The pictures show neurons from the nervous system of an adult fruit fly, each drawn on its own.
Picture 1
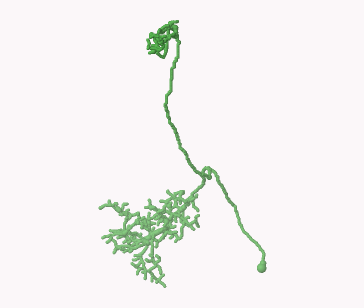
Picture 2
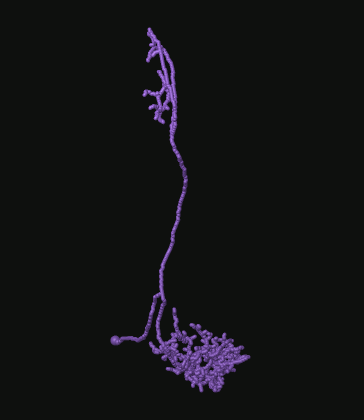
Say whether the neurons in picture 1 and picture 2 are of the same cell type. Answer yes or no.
yes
